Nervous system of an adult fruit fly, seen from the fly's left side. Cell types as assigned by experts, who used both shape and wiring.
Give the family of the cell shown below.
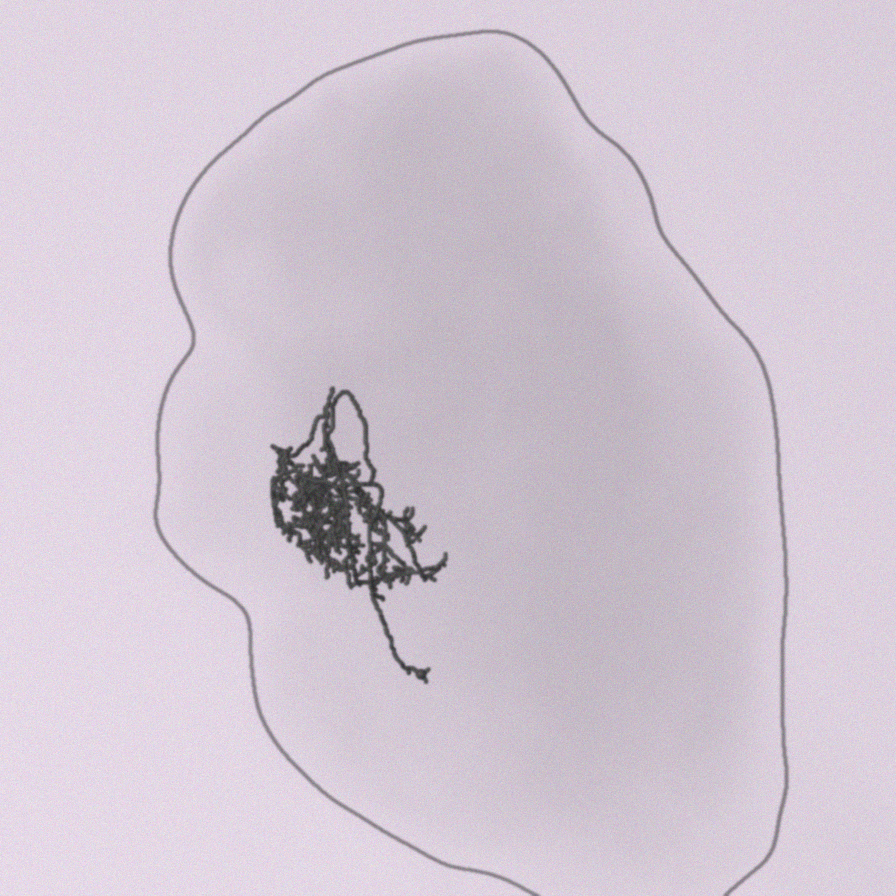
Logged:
hemilineage VLPl&p2_lateral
